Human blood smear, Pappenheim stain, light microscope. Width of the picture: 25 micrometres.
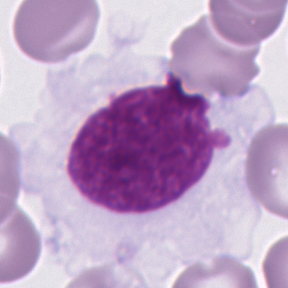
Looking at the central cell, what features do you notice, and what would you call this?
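See how ruffled and scalloped the outline is? The cytoplasm is plentiful and very pale grey-lilac, taking up more area than the nucleus, which shows no distinct nucleoli and has a small rounded knob poking out from its right edge. That's a hairy cell.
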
